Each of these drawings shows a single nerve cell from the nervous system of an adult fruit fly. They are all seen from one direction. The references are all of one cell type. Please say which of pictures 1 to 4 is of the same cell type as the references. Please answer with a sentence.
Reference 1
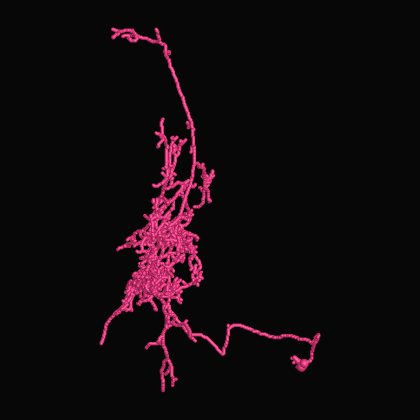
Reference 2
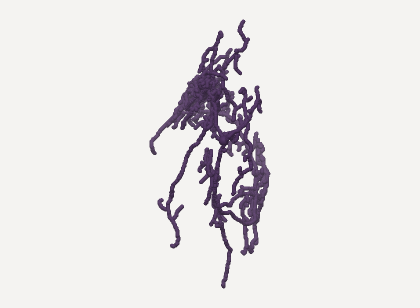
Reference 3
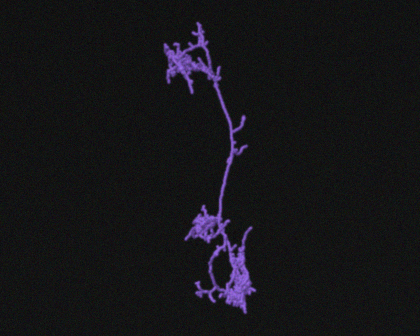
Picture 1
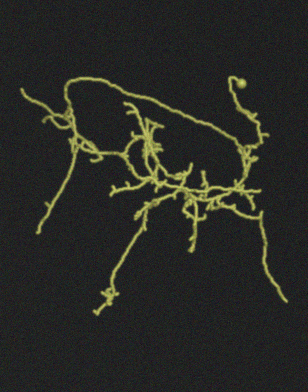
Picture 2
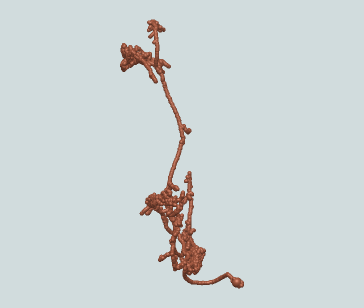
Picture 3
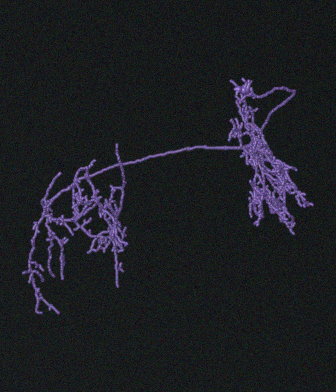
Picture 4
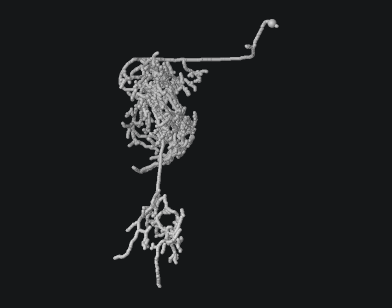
Picture 2 shows a nerve cell of the same cell type.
